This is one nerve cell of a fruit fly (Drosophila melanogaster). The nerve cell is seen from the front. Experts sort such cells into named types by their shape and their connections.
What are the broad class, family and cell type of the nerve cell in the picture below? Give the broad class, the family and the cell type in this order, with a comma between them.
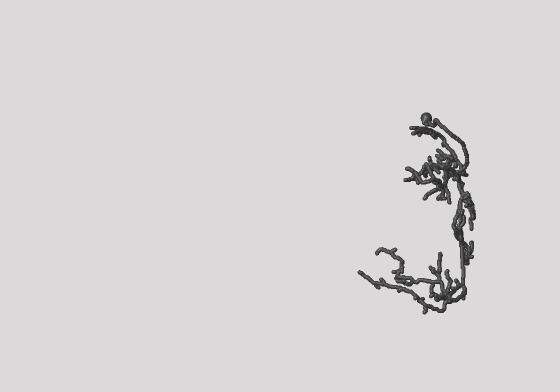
nerve-cord intrinsic neuron, hemilineage 19A, IN19A133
